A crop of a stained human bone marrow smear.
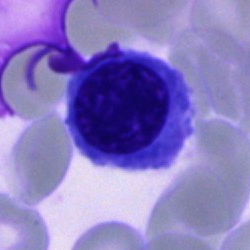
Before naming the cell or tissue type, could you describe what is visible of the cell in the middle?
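Roughly round in outline, the cell has a slightly ruffled cytoplasmic edge, most noticeable along the lower right. Cytoplasm stains deep blue and shows no visible granules. Name: erythroblast.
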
